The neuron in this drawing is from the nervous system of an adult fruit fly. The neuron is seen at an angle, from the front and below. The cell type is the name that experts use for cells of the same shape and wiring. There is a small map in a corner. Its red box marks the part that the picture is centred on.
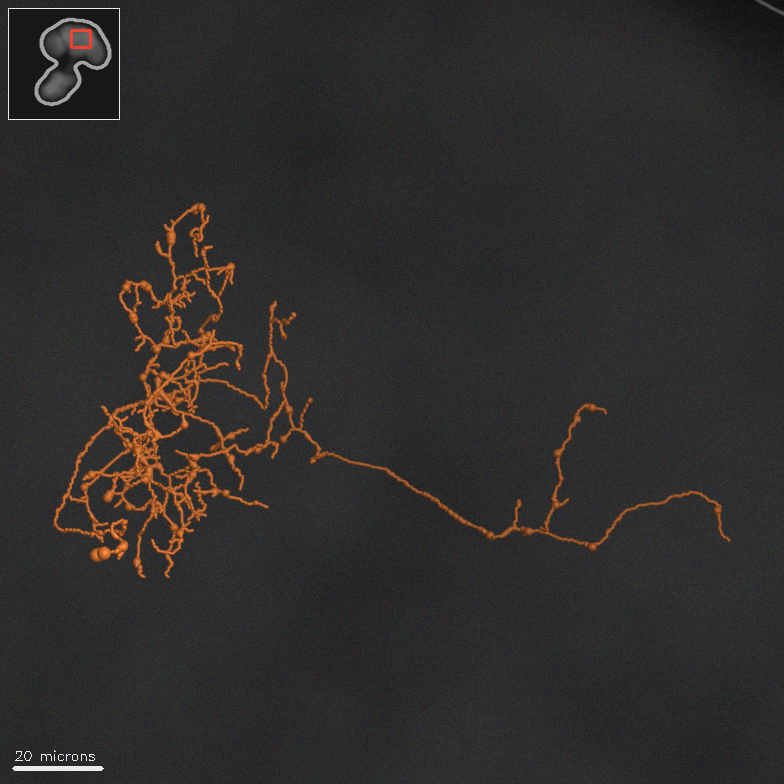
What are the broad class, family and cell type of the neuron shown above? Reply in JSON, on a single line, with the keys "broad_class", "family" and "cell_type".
{"broad_class": "central-brain intrinsic neuron", "family": "hemilineage ALv2", "cell_type": "CB3417"}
